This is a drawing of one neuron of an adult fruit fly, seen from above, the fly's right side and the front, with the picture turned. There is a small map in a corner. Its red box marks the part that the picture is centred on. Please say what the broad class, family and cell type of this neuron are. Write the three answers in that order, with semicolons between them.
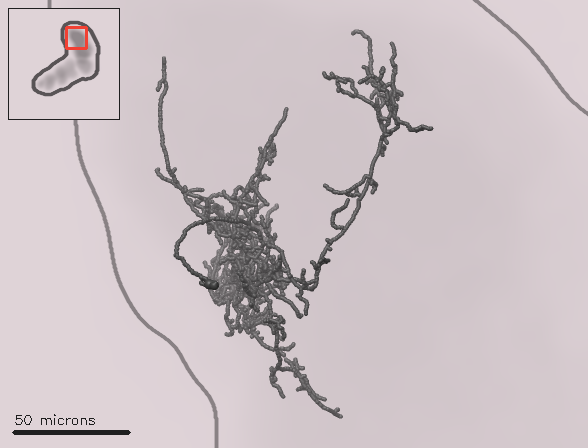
central-brain intrinsic neuron; hemilineage SMPp&v1_posterior; CL175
